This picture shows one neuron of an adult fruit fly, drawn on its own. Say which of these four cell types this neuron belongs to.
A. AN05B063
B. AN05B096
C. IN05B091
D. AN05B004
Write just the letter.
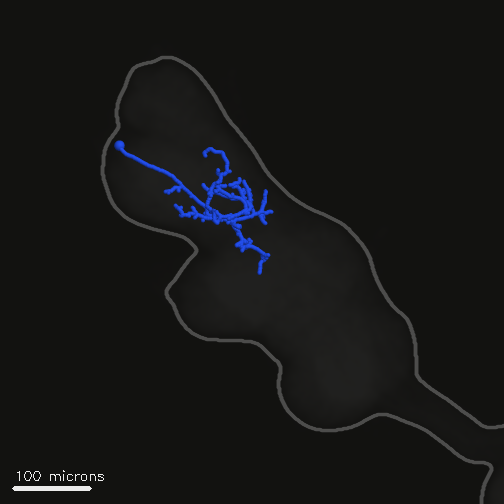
C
